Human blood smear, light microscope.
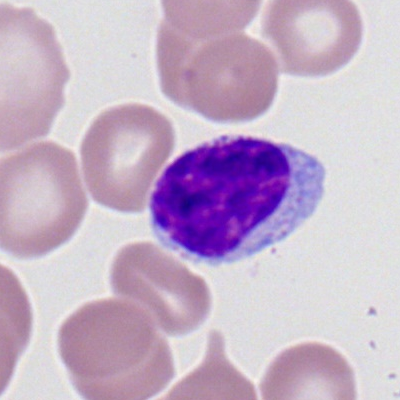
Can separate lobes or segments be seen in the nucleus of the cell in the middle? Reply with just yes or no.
No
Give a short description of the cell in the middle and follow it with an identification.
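The nucleus, lying toward the left side, fills most of the cell. Its chromatin is dark purple and coarsely clumped. Pale blue cytoplasm forms a narrow crescent, widest on the right side. This cell is a lymphocyte.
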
